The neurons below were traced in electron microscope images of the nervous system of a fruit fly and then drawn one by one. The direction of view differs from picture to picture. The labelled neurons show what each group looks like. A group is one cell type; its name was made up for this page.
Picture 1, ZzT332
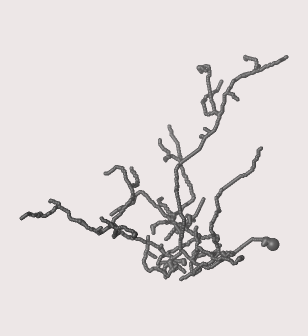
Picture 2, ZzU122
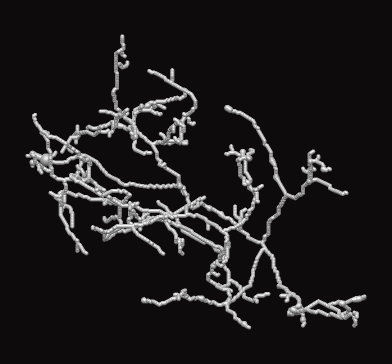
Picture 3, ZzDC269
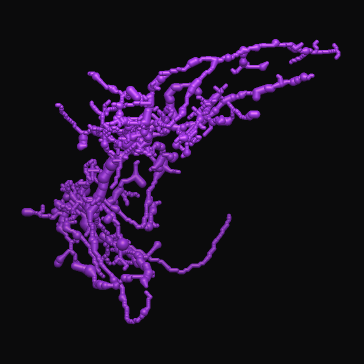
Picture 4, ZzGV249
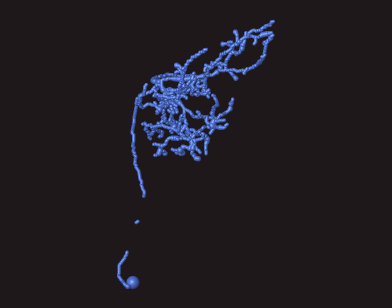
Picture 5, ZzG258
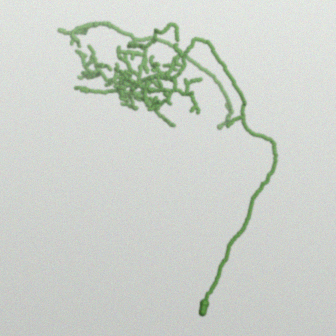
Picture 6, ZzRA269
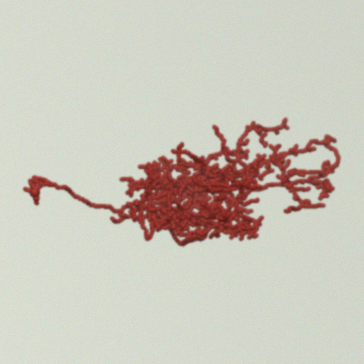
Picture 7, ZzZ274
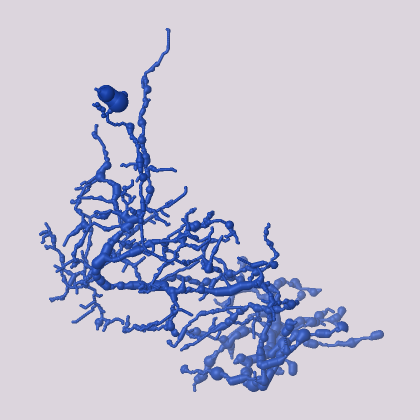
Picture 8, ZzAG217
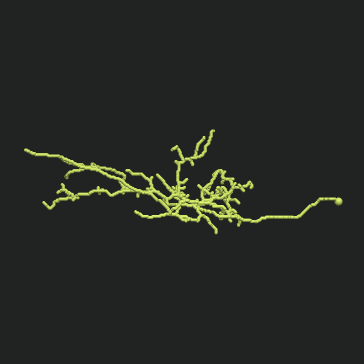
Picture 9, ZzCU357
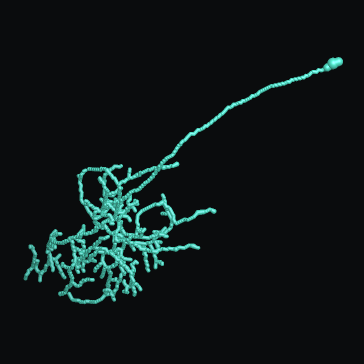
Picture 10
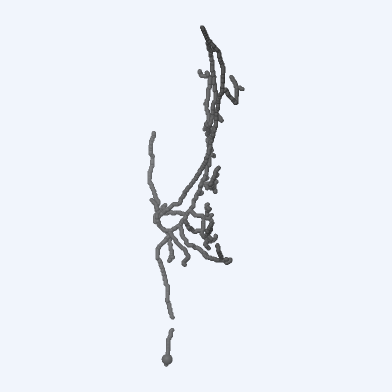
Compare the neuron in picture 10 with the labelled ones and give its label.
ZzAG217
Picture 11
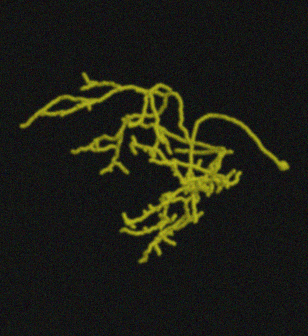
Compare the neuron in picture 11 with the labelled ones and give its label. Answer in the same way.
ZzU122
